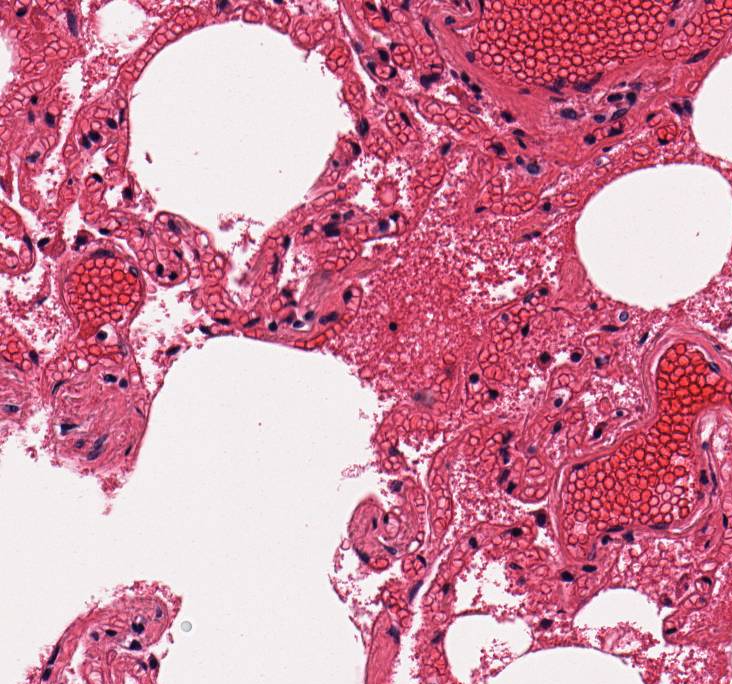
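Lung. Throughout the field the capillaries within the partitions are distended and crowded with red blood cells. Larger vessels tightly packed with red blood cells lie at the top right, left middle and lower right; those at top right and lower right have thin walls of pink fibrous tissue with elongated nuclei. Centrally, finely granular pink material containing scattered red blood cells fills the spaces between partitions.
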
